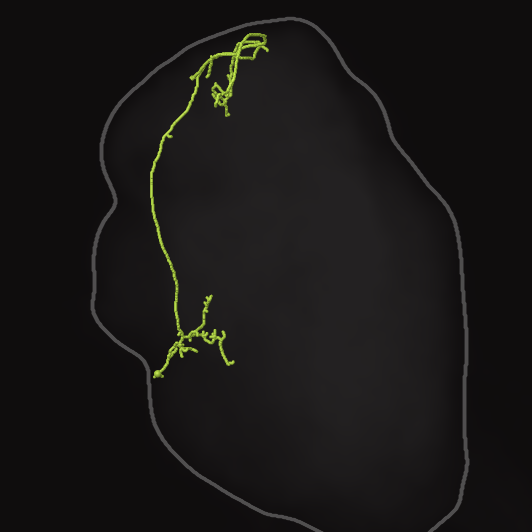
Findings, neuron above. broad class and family: central-brain intrinsic neuron; hemilineage FLAa3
